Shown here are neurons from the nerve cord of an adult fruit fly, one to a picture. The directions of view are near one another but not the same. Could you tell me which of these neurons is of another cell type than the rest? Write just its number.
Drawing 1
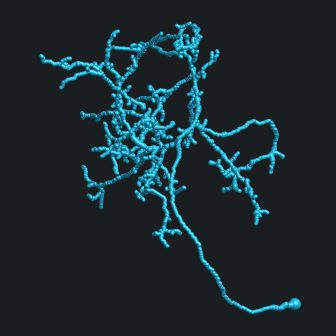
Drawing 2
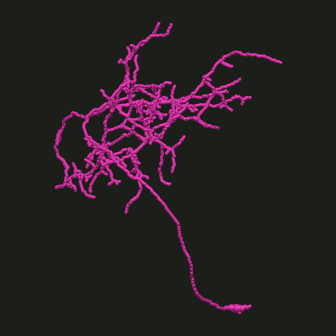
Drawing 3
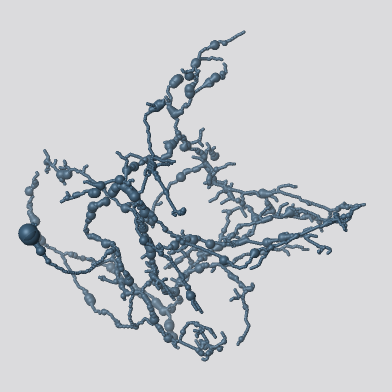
3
